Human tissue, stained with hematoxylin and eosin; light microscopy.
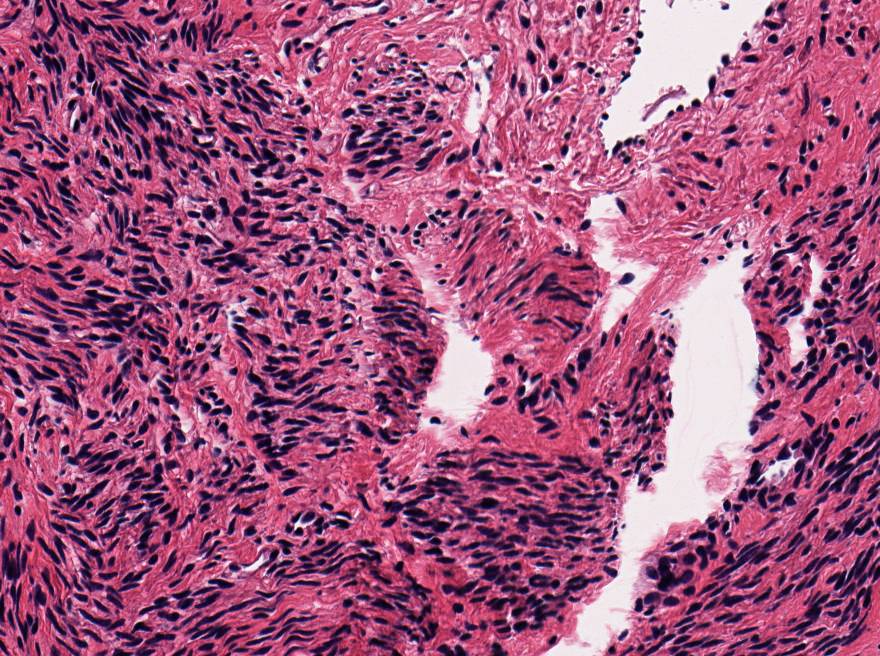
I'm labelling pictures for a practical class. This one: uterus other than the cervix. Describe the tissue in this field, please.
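Spindle-shaped cells fill the field in short, intersecting fascicles of varying direction. Between them lies pink fibrillary collagenous stroma, most prominent in the upper centre and upper right. Cellularity is uneven, with dense clusters of dark nuclei on the left and lower centre alternating with looser, more collagen-rich areas toward the upper right. No fat cells are present.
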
